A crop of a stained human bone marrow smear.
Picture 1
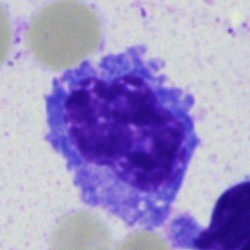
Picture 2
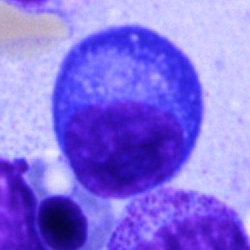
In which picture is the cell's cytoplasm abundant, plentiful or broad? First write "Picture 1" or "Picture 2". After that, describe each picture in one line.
Picture 2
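What picture 1 shows: A single large nucleus fills most of the cell.
What picture 2 shows: The cytoplasm is abundant and deep blue.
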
